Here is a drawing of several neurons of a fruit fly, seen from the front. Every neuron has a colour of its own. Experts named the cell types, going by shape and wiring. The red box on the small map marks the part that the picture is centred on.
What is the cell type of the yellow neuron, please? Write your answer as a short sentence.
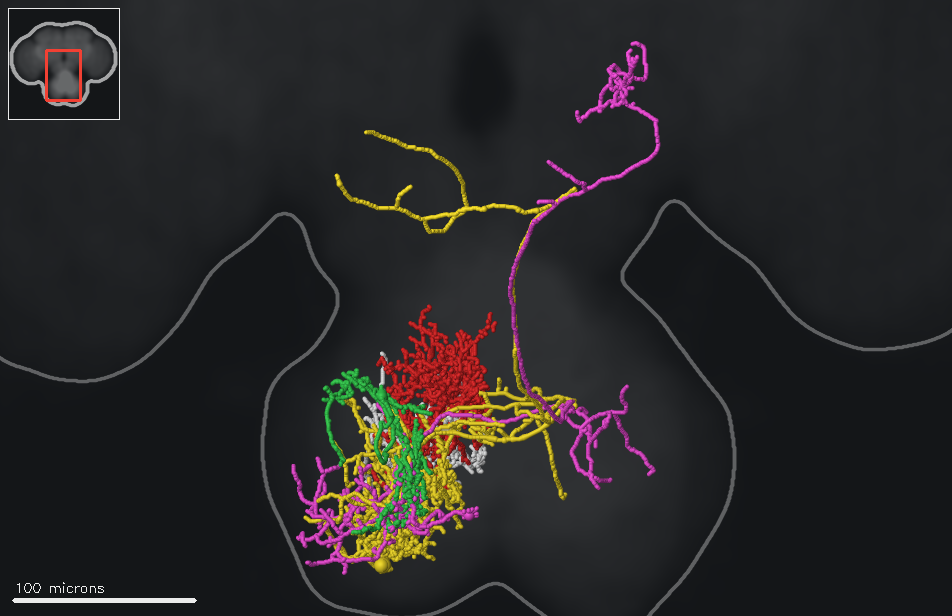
The cell type is AN07B005.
